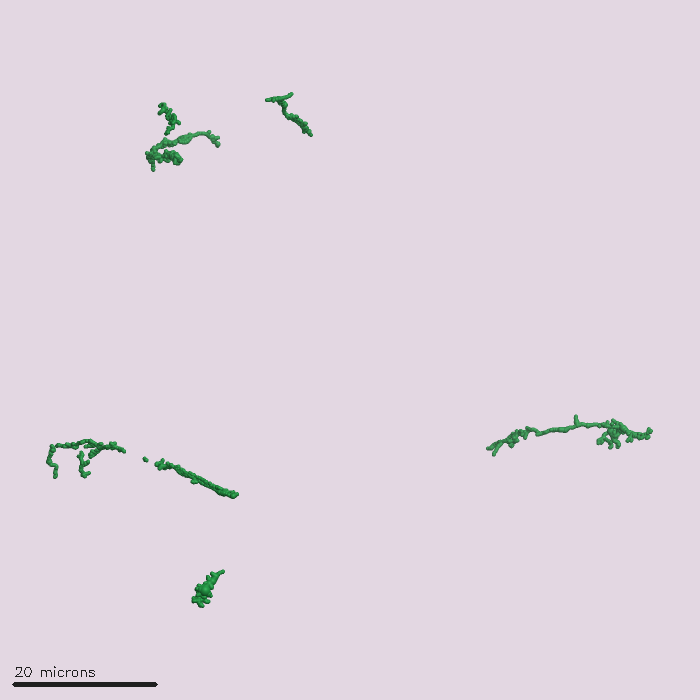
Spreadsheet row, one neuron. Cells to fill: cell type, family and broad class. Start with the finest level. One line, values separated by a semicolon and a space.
Tr extensor MN; hemilineage 19A; motor neuron of the nerve cord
